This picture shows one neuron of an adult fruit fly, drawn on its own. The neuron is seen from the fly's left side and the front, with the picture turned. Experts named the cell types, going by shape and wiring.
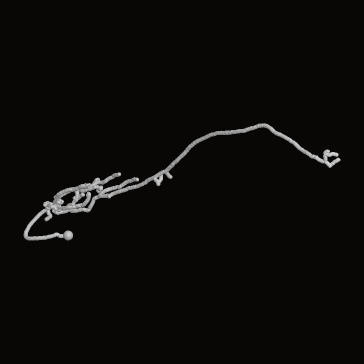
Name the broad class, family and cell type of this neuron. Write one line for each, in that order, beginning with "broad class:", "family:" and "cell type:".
broad class: ascending neuron
family: hemilineage 19B
cell type: AN19B104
